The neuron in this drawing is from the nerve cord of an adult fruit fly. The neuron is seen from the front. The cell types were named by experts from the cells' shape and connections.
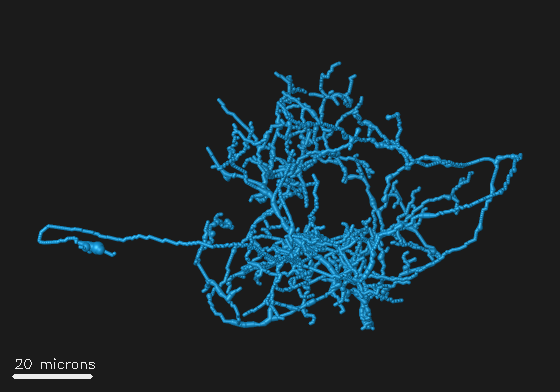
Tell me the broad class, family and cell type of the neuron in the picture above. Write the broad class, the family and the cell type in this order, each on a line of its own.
nerve-cord intrinsic neuron
hemilineage 01A
IN01A032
